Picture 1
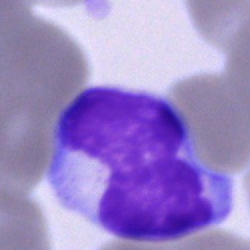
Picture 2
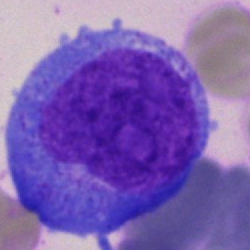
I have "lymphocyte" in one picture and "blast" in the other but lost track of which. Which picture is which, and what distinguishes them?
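Picture 1 shows a lymphocyte, and picture 2 shows a blast. The lymphocyte has an irregular, somewhat angular outline, whereas the blast is round, with small rounded blebs projecting from its surface along the upper edge. In the lymphocyte the nucleus fills most of the cell and is deeply indented on its lower left side; in the blast the nucleus sits toward the upper right, leaving a wider band of cytoplasm on the lower left.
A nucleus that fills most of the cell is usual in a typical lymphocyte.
The lymphocyte's chromatin is dark purple with scattered small pale spots, while the blast's chromatin is finely stippled rather than coarsely clumped. Within the blast's nucleus a pale rounded nucleolus is visible. The cytoplasm differs in colour as well: it is pale blue in the lymphocyte, where most of it lies in the notch at the lower left, and deep blue in the blast.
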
